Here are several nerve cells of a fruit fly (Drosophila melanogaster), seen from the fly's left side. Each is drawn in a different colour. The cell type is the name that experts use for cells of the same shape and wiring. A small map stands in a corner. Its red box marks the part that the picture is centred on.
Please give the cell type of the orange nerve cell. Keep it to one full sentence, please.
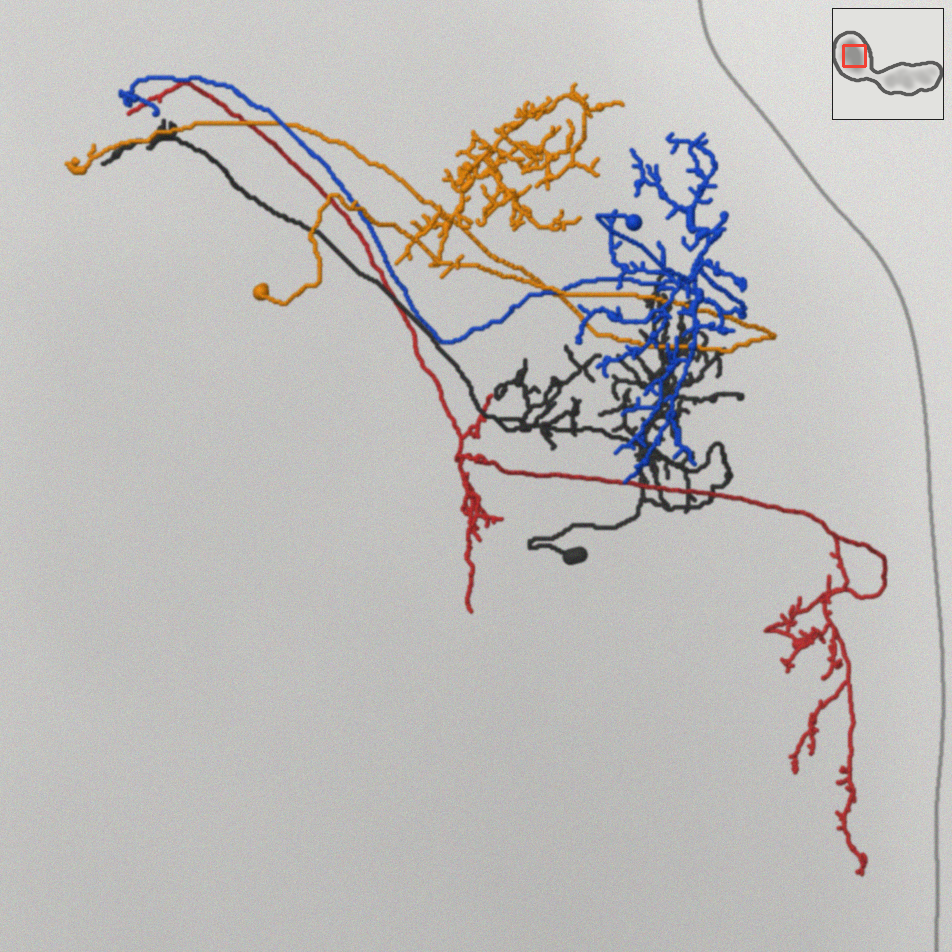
Regarding its cell type, the nerve cell is MeTu3c.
